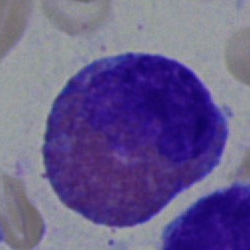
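Eosinophil, the central cell in a stained human bone marrow smear. Nucleus toward the upper right, staining deep blue-violet. Cytoplasm in the lower left has a reddish-purple tint. Fine purplish granules are scattered over the lower-left part of the cell.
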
